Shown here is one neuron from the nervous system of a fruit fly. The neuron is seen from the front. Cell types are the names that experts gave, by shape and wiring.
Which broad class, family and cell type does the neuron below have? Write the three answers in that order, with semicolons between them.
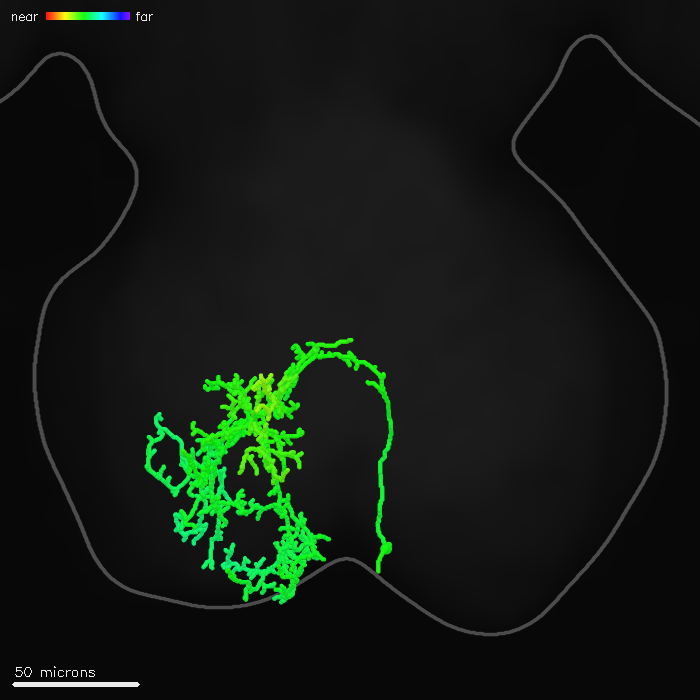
nerve-cord intrinsic neuron; hemilineage 12B; IN12B024_c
